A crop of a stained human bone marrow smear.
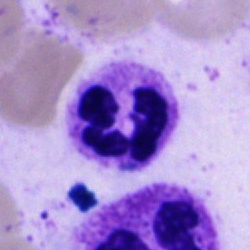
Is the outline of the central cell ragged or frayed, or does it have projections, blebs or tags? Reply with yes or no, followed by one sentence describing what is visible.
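No. The cell outline is round and smooth.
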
